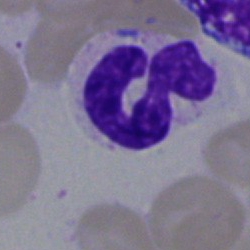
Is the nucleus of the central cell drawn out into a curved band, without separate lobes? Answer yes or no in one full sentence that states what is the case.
Yes, its nucleus forms a curved band and has no separate lobes.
